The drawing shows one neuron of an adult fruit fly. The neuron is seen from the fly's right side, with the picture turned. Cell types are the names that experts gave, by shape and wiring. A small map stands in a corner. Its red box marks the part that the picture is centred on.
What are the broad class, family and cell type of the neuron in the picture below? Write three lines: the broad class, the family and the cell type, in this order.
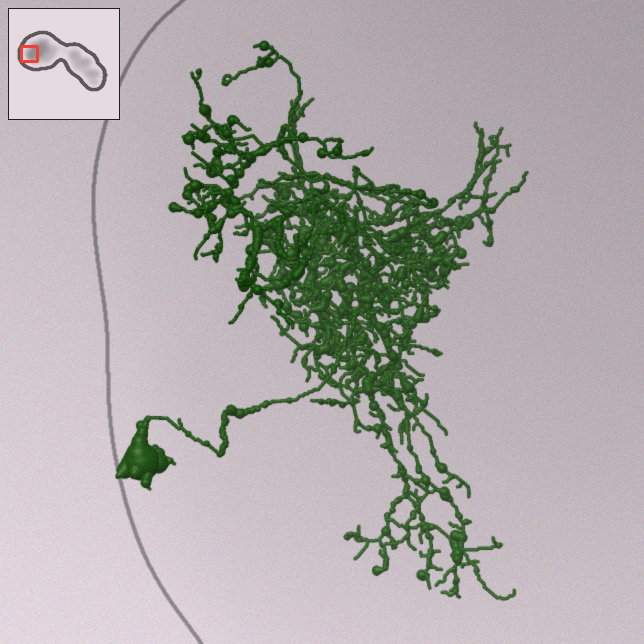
central-brain intrinsic neuron
hemilineage SMPad3
SMP114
